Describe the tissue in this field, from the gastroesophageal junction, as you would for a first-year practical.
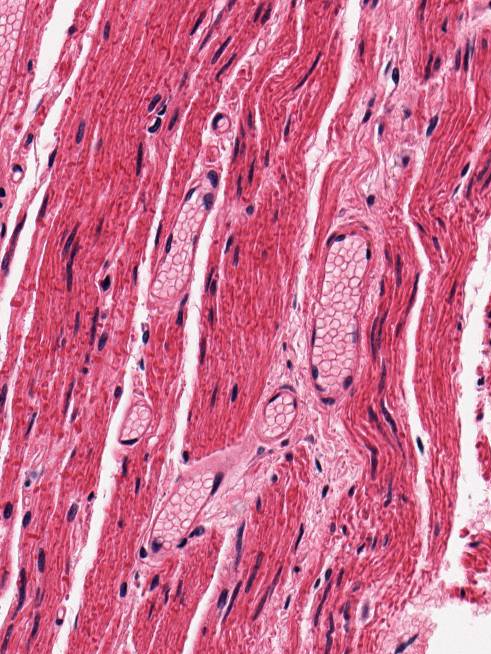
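What strikes me first: long bundles of fibres fill the whole field, running steeply from lower left to upper right. They take eosin as a deep pink-red, and along their length I can make out dark, elongated, cigar-shaped nuclei. And around the smaller bundles, near the middle and lower middle, there is pale, loose connective tissue.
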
